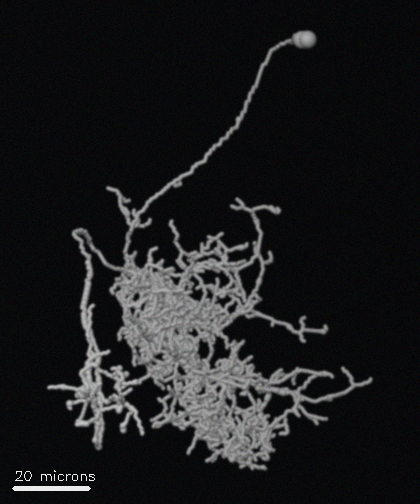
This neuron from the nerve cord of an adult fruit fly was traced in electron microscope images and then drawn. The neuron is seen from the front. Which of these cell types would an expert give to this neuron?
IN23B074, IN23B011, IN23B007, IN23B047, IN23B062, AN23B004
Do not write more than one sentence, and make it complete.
The cell type held by this neuron is IN23B007.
